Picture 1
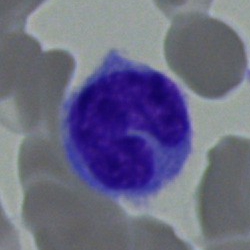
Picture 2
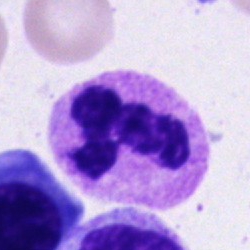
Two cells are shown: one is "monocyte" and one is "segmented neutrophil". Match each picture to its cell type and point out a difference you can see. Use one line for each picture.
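Picture 1: monocyte. The nucleus fills most of the cell.
Picture 2: segmented neutrophil. The cytoplasm is abundant and pale pinkish-lilac.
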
